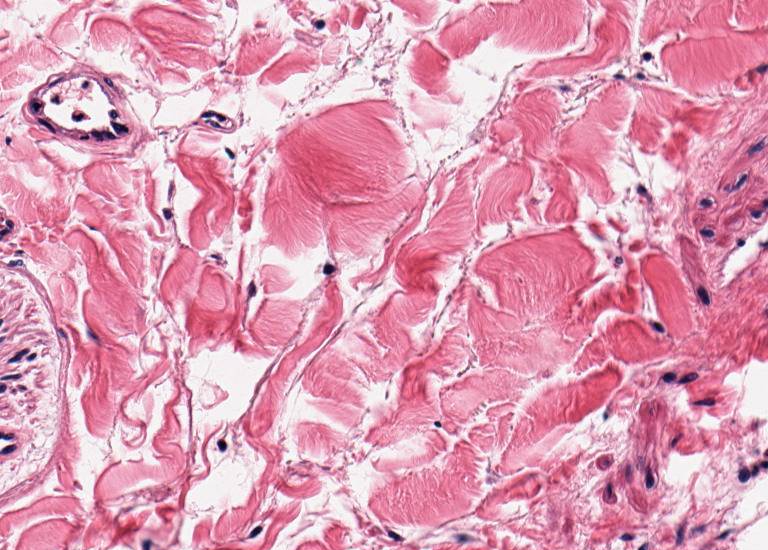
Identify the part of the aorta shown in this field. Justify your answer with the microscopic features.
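That's the tunica adventitia. Pink fibre bundles cut in many planes fill most of the field, with wispy pale strands and few cells between them.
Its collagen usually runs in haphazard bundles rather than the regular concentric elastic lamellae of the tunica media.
Upper left, a small vessel with an open lumen is lined by flattened dark nuclei.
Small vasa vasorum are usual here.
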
